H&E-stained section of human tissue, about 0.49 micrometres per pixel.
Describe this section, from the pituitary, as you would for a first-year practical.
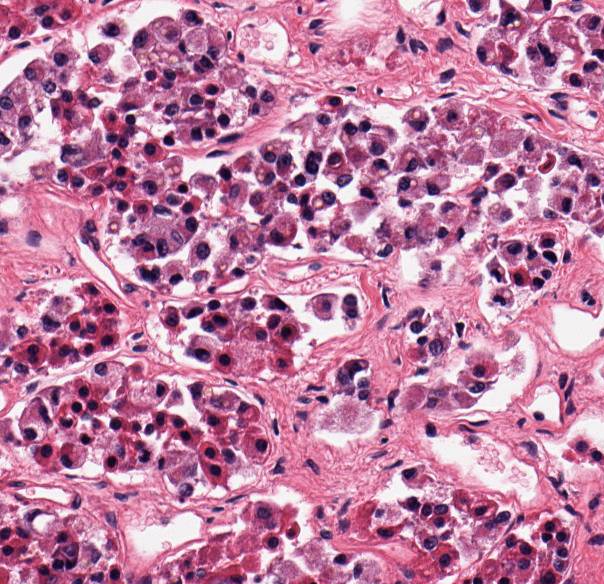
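Everywhere I look, the cells sit in nests divided by pink fibrous septa. Inside each nest they are loosely packed, with small gaps separating one cell from the next. I don't see any gland lumens formed by the nests. The septa themselves hold scattered thin, elongated nuclei.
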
